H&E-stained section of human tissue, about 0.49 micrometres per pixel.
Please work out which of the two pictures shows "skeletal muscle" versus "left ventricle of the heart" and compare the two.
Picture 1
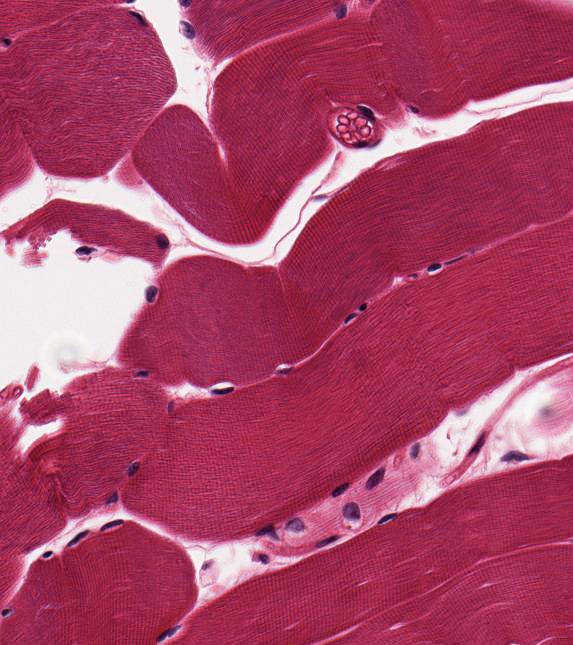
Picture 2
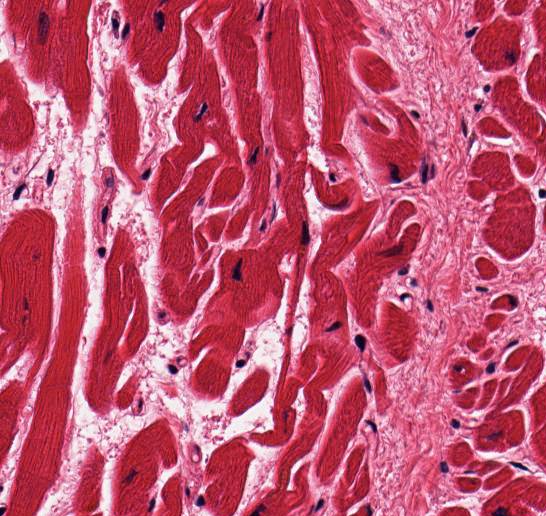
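Picture 1: skeletal muscle. Picture 2: left ventricle of the heart. Skeletal muscle: fine transverse cross-striations; flattened dark nuclei at fibre edges; white clefts between many fibres, largest at left edge; no fat cells.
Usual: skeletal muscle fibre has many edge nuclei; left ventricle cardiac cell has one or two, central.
Left ventricle of the heart: lengthwise fibres, top to bottom, across left and centre, branching and rejoining; cross-cut rounded profiles at right edge.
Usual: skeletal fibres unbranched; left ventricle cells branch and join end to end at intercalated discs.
Between lengthwise fibres, loose pale wispy connective tissue with small nuclei; a vertical band of denser fine-fibred pink connective tissue on the right divides lengthwise from cross-cut fibres.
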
